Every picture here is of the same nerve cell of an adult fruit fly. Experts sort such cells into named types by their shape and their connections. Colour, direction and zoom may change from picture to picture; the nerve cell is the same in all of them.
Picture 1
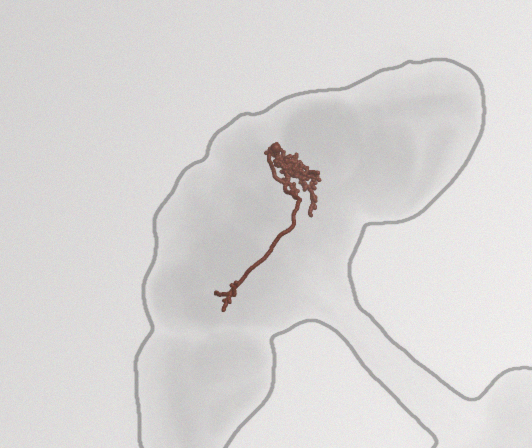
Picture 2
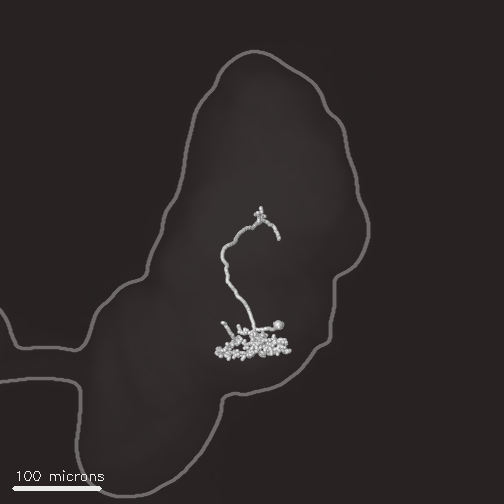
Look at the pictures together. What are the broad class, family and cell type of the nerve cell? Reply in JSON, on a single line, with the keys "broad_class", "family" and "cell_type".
{"broad_class": "central-brain intrinsic neuron", "family": "hemilineage ALl1_ventral", "cell_type": "CB1280"}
